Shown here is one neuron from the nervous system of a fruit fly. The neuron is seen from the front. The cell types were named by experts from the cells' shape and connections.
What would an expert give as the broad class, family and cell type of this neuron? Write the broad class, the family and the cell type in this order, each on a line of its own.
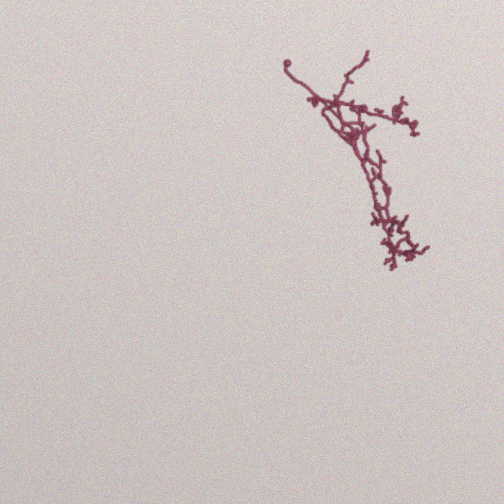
central-brain intrinsic neuron
hemilineage VPNp&v1_posterior
WEDPN6B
